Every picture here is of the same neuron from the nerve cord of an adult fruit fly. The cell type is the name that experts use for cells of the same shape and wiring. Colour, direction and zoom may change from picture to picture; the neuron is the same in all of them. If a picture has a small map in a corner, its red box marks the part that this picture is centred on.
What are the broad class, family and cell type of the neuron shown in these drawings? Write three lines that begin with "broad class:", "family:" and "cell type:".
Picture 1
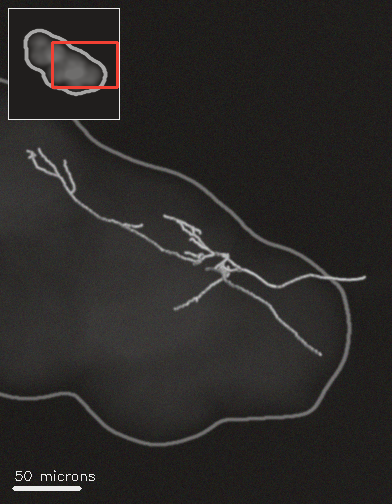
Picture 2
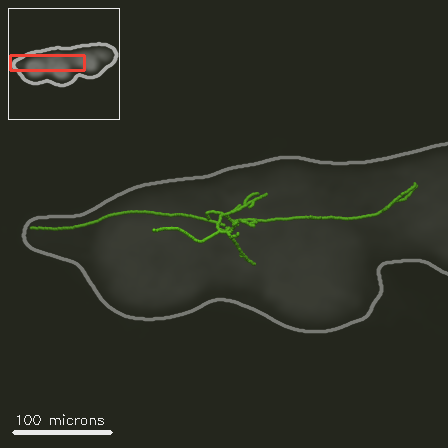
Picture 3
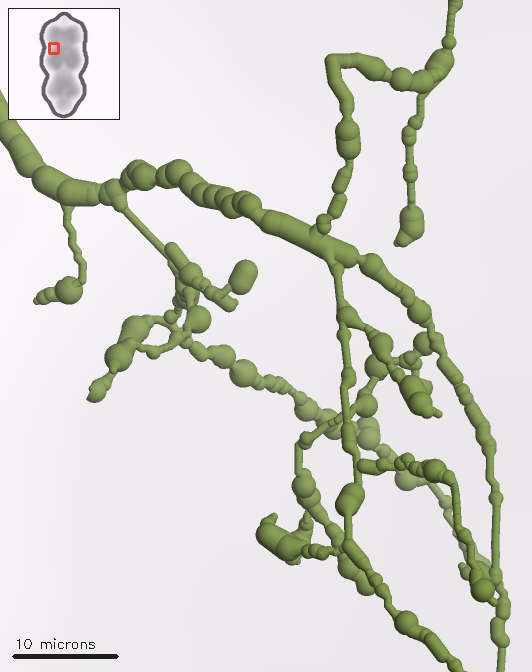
broad class: sensory neuron ascending to the brain
family: class mechanosensory proprioceptive
cell type: SApp04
